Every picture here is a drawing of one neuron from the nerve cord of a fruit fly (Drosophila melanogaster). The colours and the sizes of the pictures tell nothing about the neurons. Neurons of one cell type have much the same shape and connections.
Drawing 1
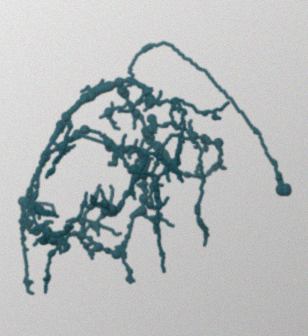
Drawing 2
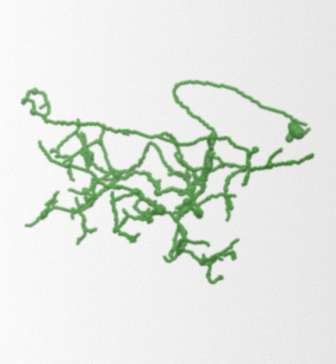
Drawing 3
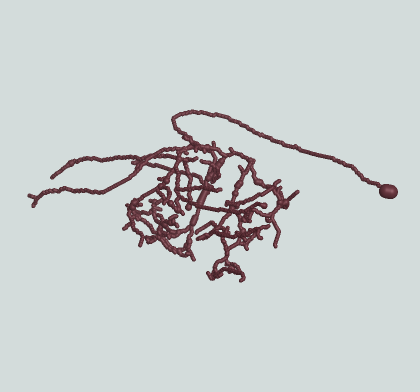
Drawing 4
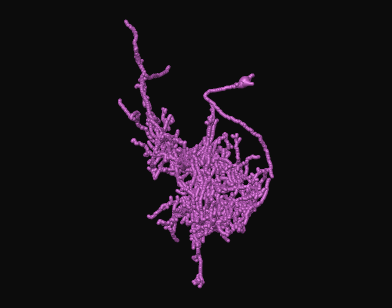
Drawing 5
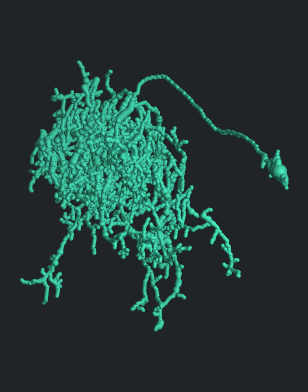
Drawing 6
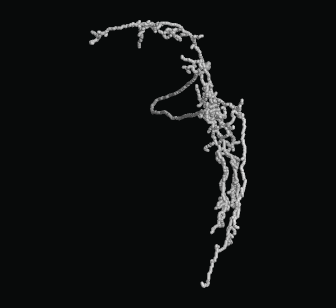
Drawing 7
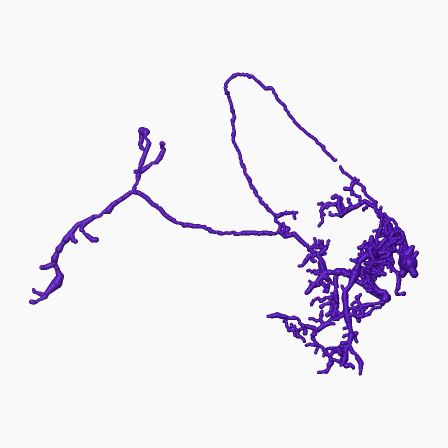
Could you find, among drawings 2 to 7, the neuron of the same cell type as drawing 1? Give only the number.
3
